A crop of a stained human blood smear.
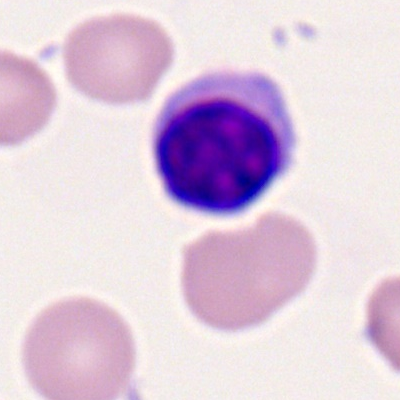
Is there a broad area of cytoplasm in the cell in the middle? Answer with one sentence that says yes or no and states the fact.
No, the cytoplasm is not plentiful; it forms only a thin rim.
